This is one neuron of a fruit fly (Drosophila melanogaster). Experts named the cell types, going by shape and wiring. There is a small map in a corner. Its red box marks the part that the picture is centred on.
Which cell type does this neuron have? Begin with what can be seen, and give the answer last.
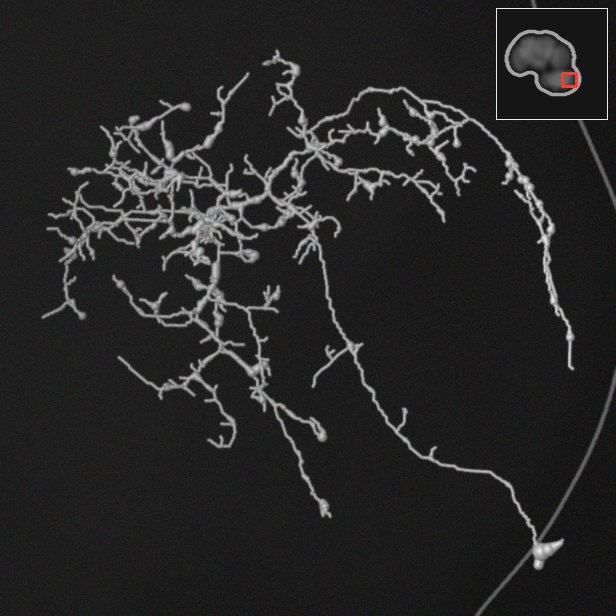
Its cell body lies at the lower right of the picture. The picture shows more than a hundred branch ends. This is a nerve-cord intrinsic neuron. The cell type is IN08A037.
